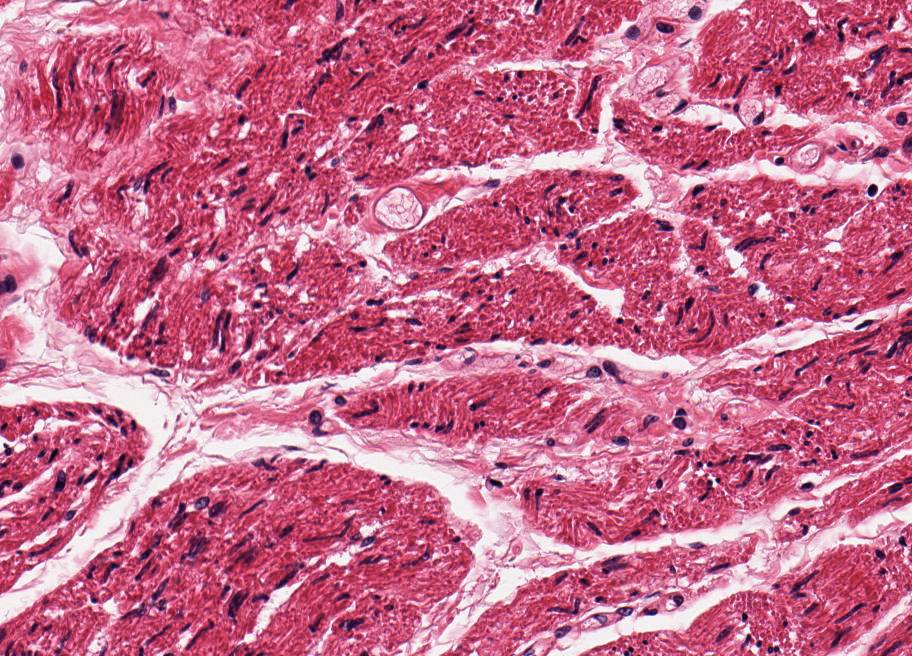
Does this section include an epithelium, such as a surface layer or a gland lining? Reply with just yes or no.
No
